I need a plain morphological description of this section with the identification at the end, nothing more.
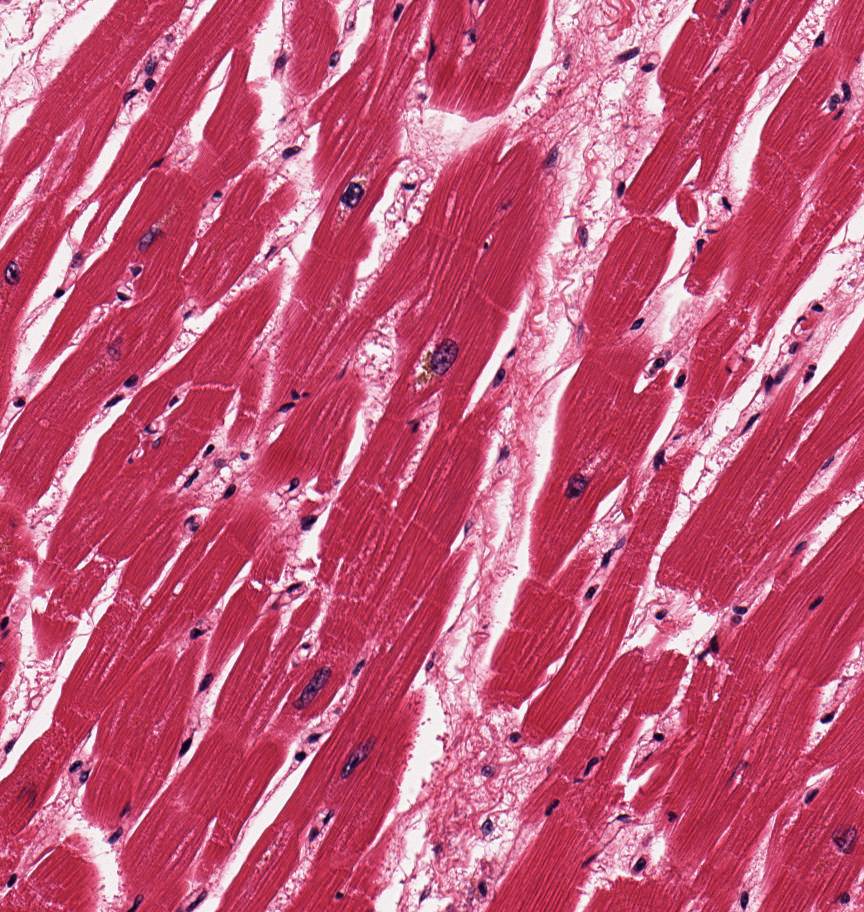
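Muscle fibres branch and join neighbouring fibres. Golden-brown pigment granules beside a muscle nucleus near field centre. Muscle nuclei larger and paler than the small dark elongated nuclei between fibres. Between fibres: scant, loose, pale, wispy connective tissue, not dense collagen. Section: left ventricle of the heart.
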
